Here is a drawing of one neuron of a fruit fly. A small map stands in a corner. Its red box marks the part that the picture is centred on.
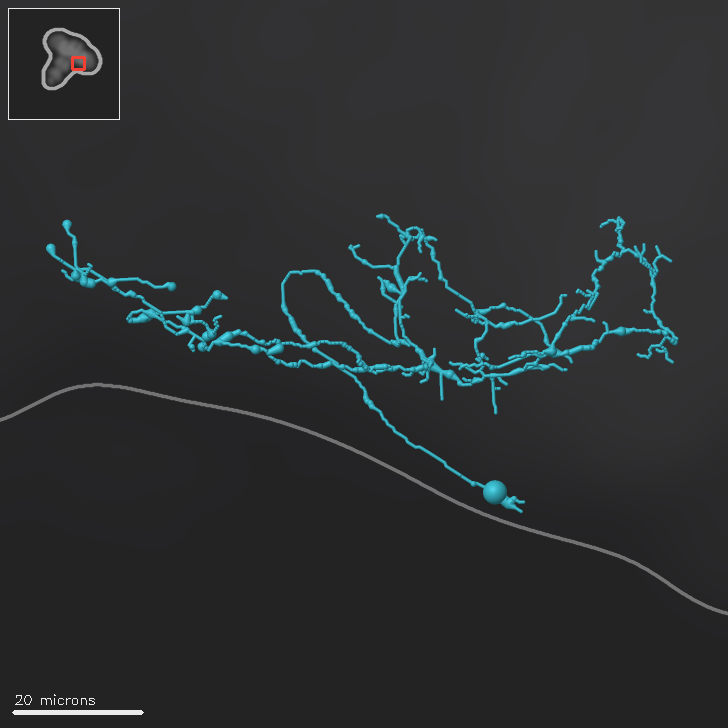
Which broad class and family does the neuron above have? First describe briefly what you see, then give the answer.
By the scale bar it is about 100 microns wide in this view. The picture shows dozens of branch ends. Its broad class is central-brain intrinsic neuron. Its family is hemilineage LHp2.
